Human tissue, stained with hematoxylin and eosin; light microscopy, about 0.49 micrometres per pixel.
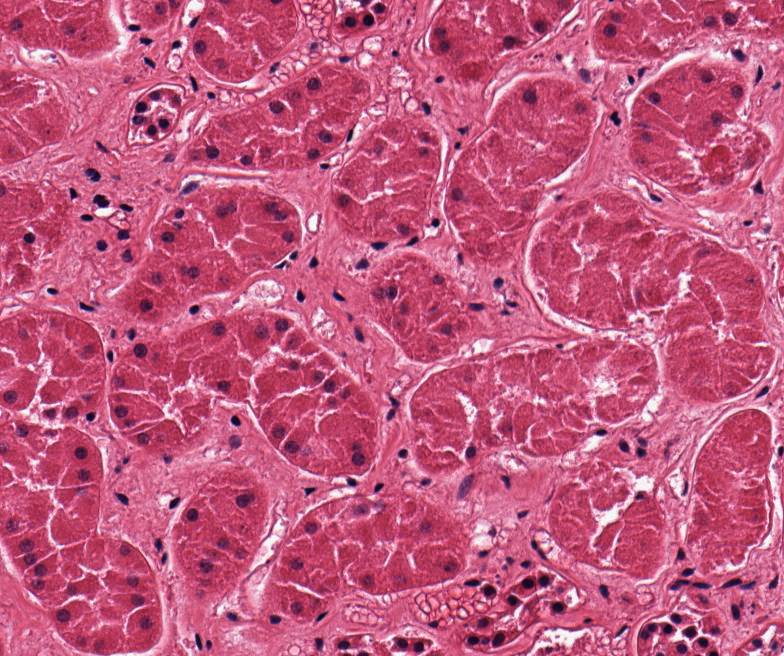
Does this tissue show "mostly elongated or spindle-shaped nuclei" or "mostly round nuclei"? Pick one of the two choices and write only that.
Mostly round nuclei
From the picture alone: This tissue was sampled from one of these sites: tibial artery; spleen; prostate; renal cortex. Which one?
renal cortex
